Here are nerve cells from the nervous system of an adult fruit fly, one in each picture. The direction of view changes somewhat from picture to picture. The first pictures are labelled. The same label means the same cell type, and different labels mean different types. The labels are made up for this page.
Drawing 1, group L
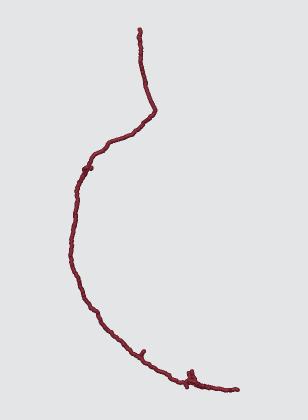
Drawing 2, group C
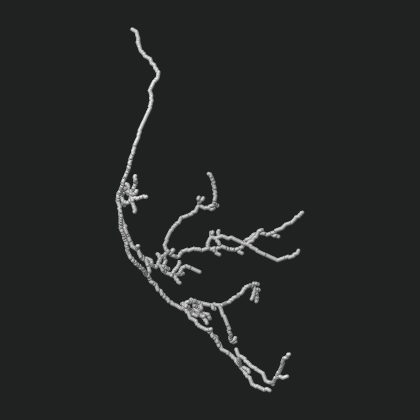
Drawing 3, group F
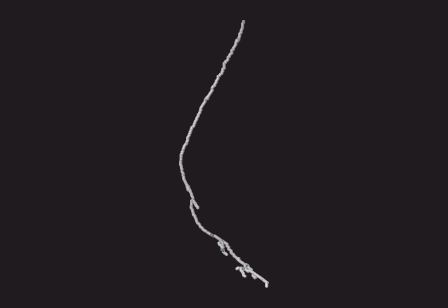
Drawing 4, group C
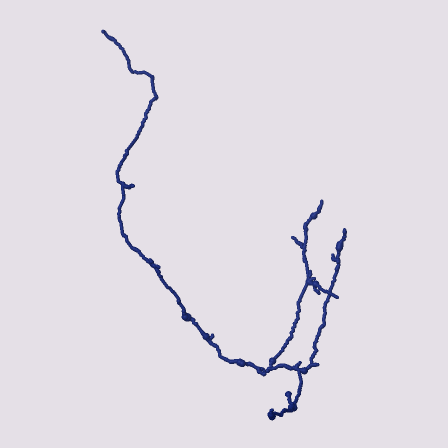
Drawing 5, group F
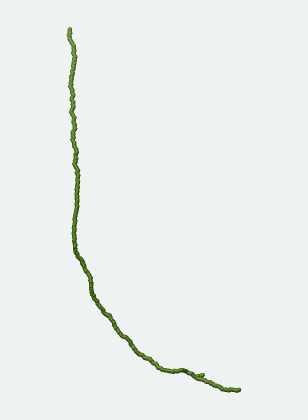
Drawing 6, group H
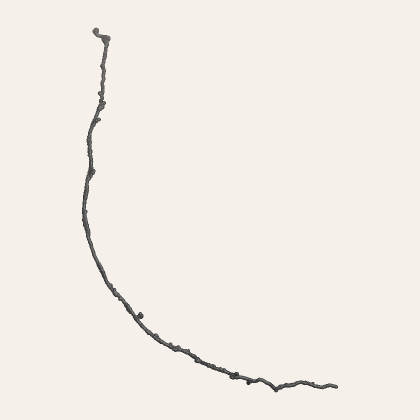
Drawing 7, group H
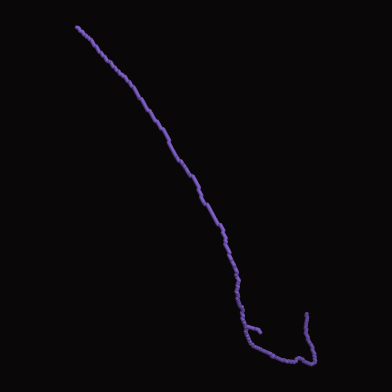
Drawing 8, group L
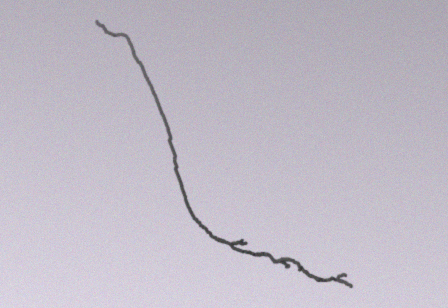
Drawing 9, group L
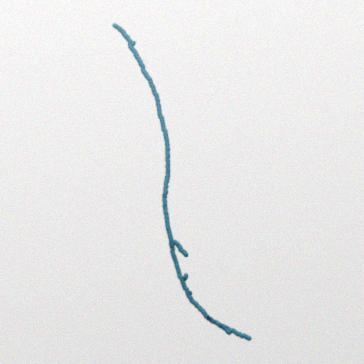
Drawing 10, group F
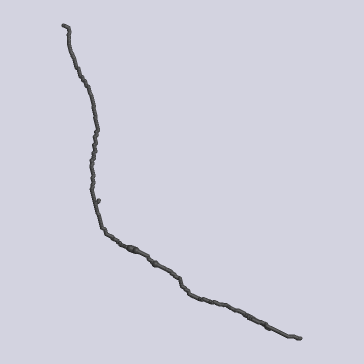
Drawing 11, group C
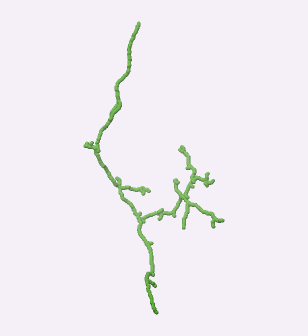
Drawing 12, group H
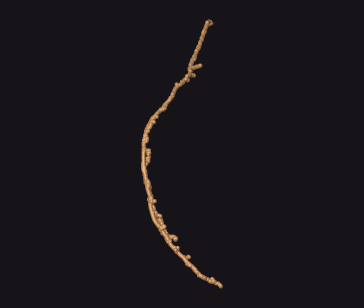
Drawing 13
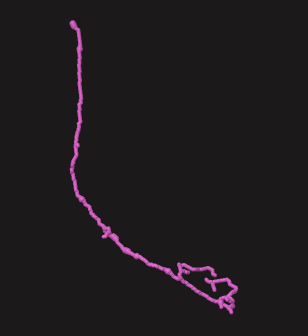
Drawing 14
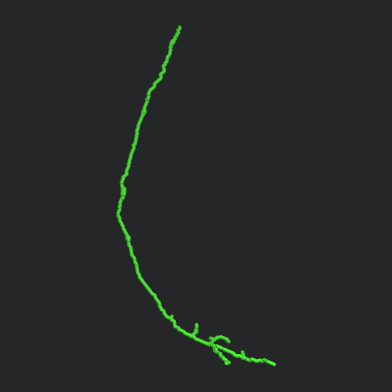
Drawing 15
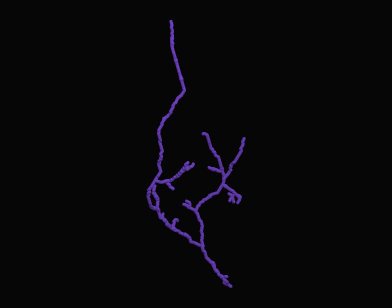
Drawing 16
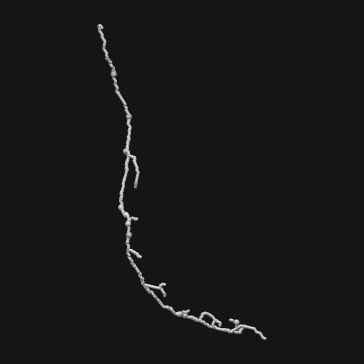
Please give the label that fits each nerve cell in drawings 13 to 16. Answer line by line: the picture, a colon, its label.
13: group F
14: group F
15: group C
16: group L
